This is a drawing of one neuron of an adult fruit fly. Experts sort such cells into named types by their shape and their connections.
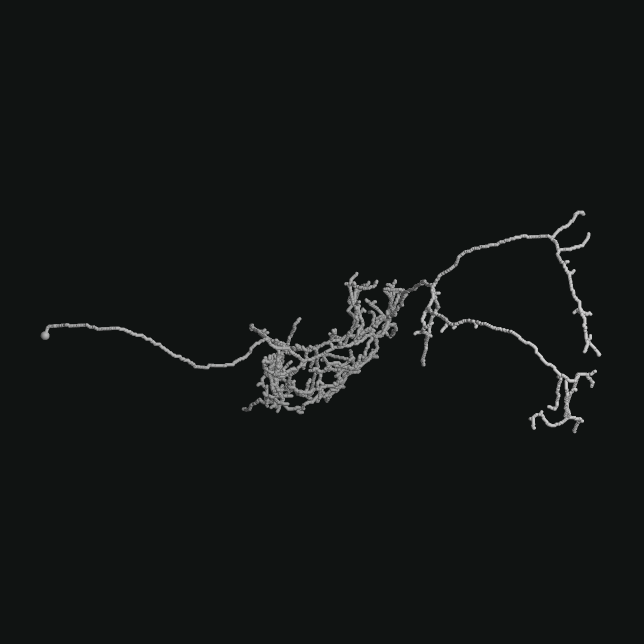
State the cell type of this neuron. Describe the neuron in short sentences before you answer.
The cell body can be seen on the left of the picture. The picture shows dozens of branch ends. This is a nerve-cord intrinsic neuron. The cell type is IN09B038.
